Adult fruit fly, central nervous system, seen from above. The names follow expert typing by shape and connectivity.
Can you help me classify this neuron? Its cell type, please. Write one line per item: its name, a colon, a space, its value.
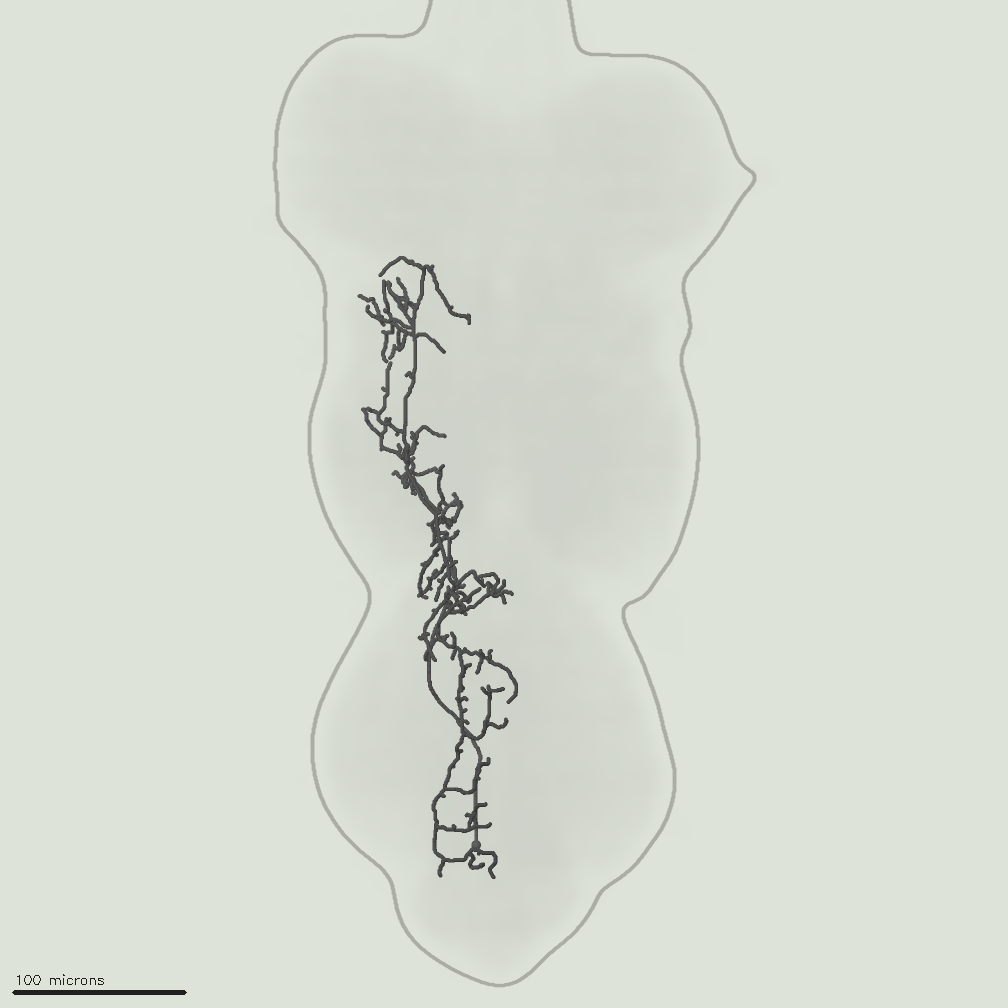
cell type: INXXX193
